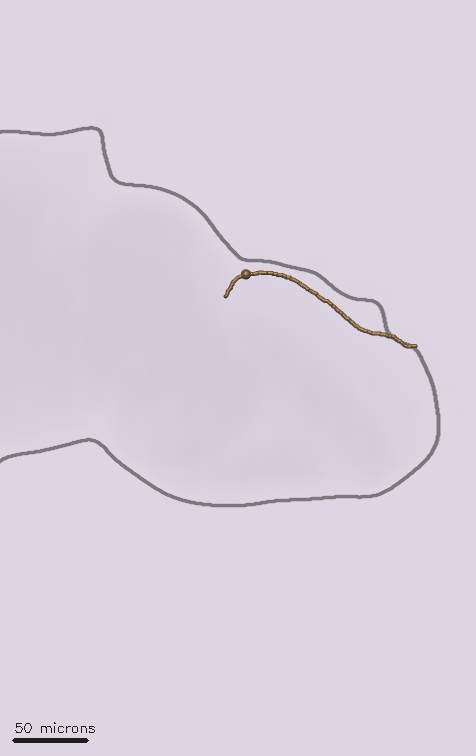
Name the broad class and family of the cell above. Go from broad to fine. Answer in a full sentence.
A photoreceptor or other optic-lobe sensory neuron of class visual.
